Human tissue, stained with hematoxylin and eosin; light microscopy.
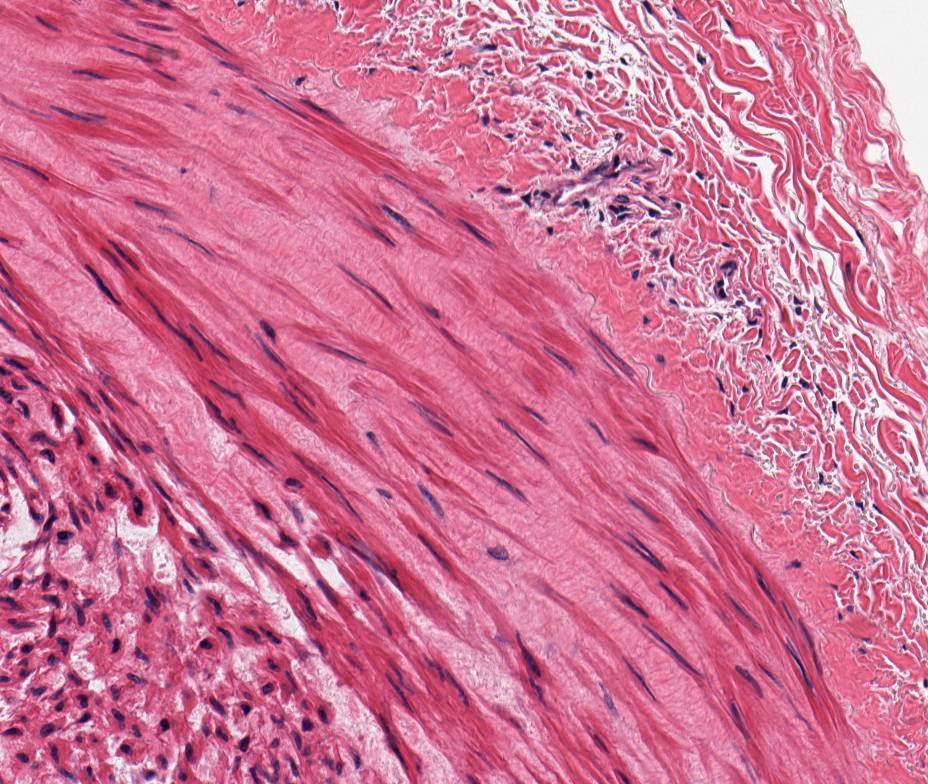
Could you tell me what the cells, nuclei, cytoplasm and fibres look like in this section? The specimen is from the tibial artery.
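A broad band of smooth muscle runs diagonally across the field from upper left to lower right. Its cells have elongated, cigar-shaped nuclei aligned parallel to the fibres. Deep pink muscle fascicles are separated by paler pink, finely fibrillar zones. In the upper right, wavy pink collagen bundles contain scattered small dark nuclei.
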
